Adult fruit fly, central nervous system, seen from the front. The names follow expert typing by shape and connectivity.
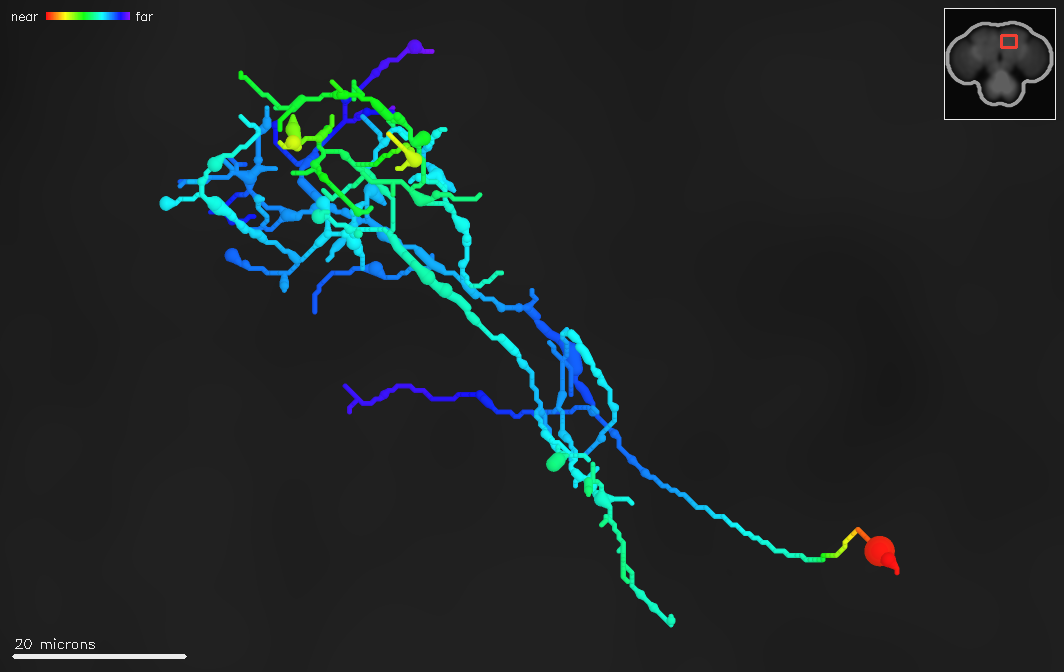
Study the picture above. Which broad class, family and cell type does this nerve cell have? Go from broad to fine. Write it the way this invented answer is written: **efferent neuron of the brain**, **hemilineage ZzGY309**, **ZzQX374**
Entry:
**central-brain intrinsic neuron**, **hemilineage EBa1**, **CRE056**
